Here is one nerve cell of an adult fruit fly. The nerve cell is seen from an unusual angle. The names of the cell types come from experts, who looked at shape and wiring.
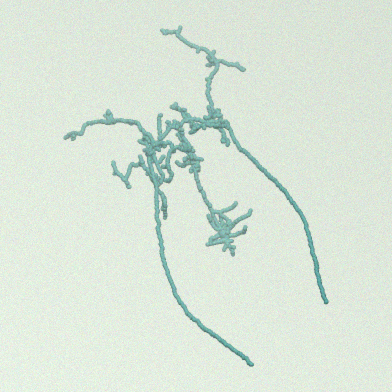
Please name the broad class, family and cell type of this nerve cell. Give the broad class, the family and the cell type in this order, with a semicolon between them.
efferent neuron of the nerve cord; hemilineage 00B; EN00B023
